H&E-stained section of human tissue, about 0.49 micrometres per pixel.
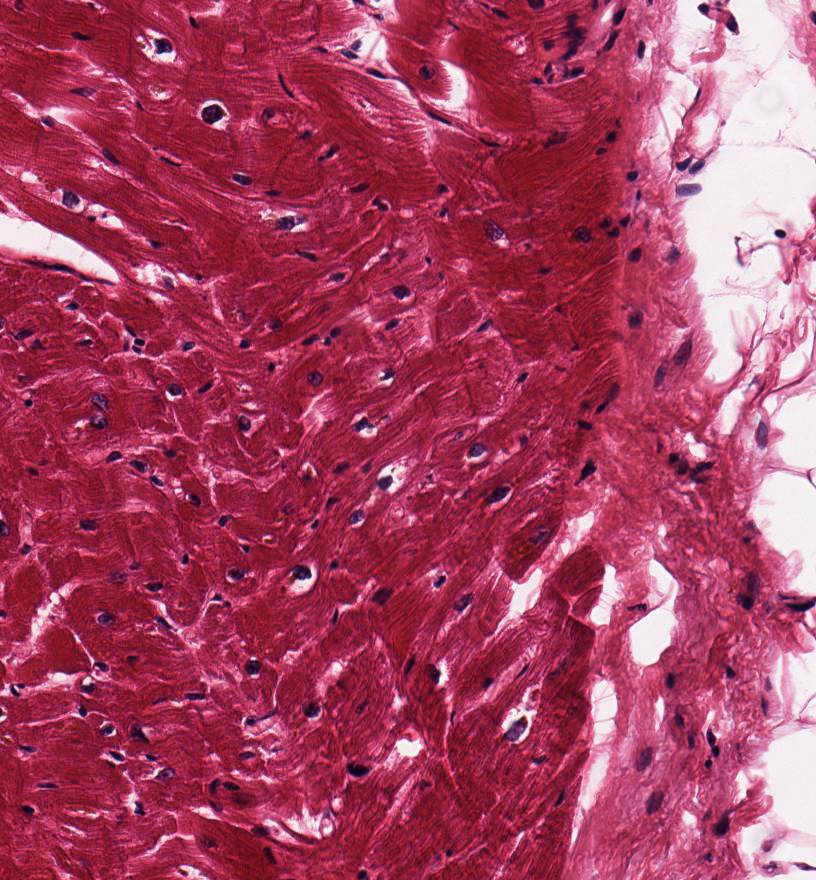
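Left ventricle of the heart. Muscle occupies the left three quarters, with a band of loose connective tissue down the right edge. Its fibres branch and join rather than lying separate and parallel. Upper and right ones run lengthwise; many at lower left are cut obliquely or across. Many central nuclei have a small clear halo.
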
